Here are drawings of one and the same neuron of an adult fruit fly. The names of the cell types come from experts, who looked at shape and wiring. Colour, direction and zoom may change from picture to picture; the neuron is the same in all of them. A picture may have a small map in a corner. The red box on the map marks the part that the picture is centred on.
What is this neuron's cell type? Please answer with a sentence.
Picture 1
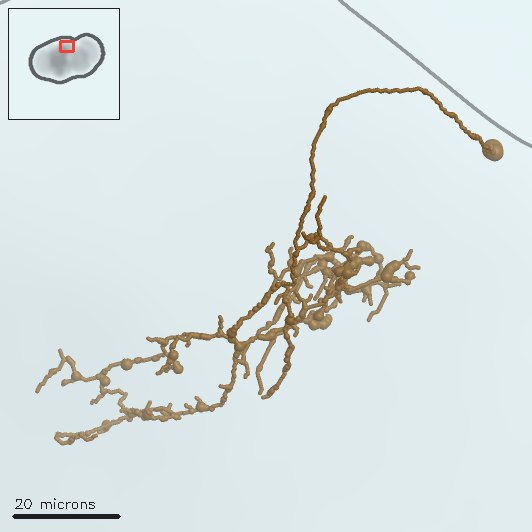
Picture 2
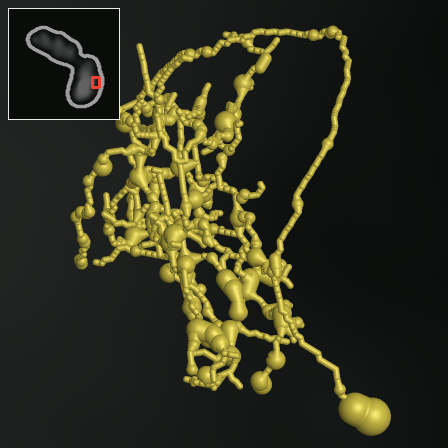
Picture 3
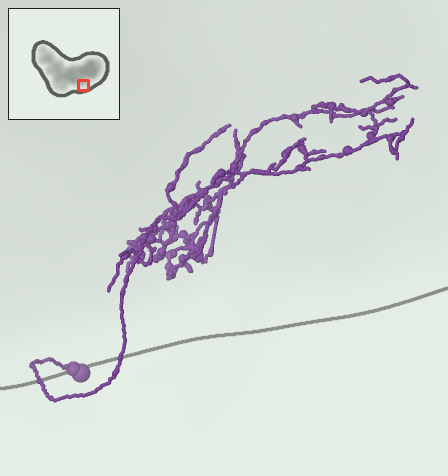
The cell type is GNG395.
